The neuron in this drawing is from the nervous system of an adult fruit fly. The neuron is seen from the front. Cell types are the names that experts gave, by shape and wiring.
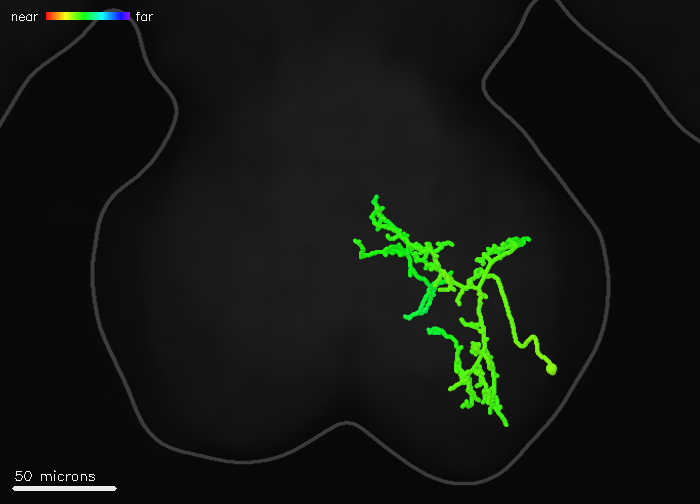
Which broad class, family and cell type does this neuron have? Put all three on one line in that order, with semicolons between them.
nerve-cord intrinsic neuron; hemilineage 08A; IN08A027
